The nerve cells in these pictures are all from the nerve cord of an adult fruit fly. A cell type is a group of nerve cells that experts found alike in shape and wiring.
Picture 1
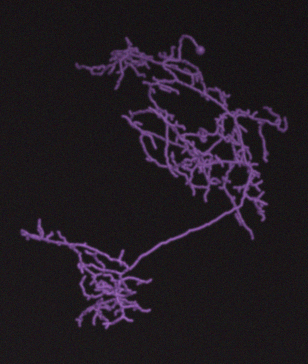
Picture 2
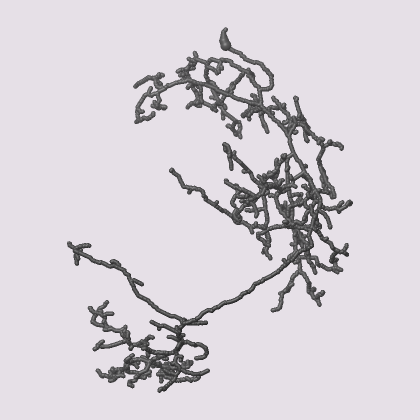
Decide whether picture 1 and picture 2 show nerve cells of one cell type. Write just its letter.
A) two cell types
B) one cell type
B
